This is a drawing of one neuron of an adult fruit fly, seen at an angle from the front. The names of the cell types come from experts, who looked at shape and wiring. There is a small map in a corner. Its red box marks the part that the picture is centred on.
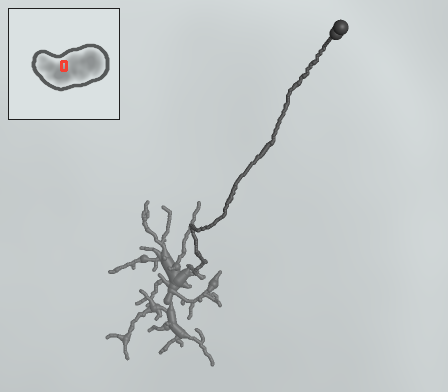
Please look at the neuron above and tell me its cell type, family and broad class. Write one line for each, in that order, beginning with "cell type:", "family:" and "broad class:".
cell type: Dm8b
family: Dm
broad class: optic-lobe intrinsic neuron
